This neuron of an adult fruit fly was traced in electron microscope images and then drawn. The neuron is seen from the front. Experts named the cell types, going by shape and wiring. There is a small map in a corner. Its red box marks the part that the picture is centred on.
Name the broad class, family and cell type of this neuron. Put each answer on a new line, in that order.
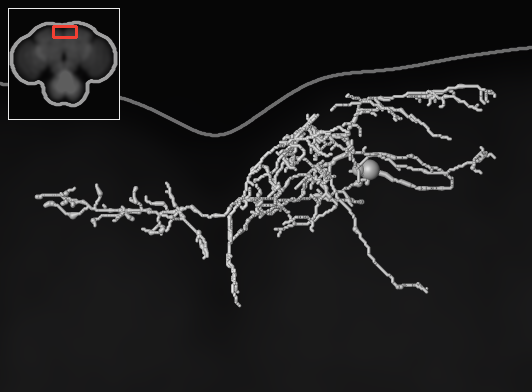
central-brain intrinsic neuron
hemilineage SMPpd2
SMP538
